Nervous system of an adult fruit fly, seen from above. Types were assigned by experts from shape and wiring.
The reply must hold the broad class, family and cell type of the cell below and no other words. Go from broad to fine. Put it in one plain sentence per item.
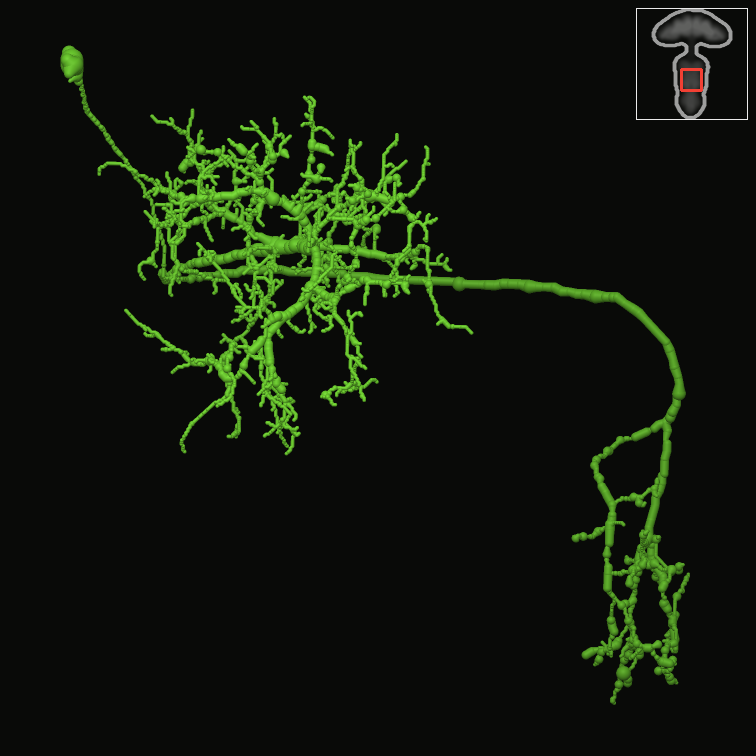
A nerve-cord intrinsic neuron of hemilineage 01A, type IN01A020.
